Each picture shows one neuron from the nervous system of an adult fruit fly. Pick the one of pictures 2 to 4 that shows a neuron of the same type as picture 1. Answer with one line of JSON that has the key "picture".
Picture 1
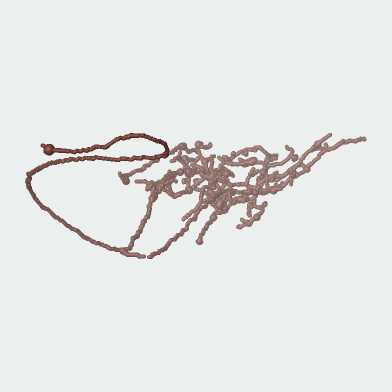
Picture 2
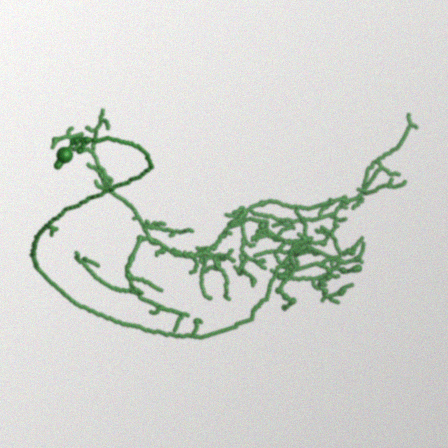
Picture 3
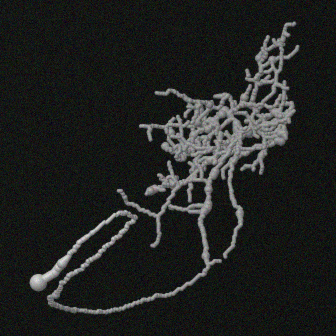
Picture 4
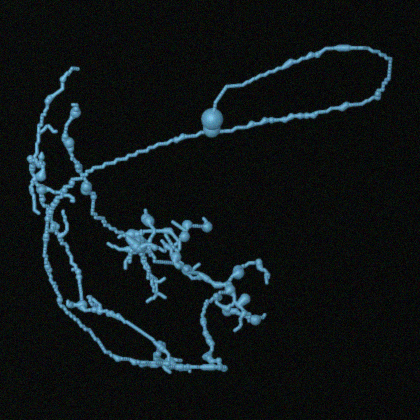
{"picture": 3}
